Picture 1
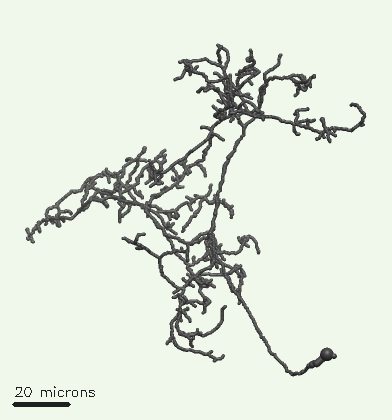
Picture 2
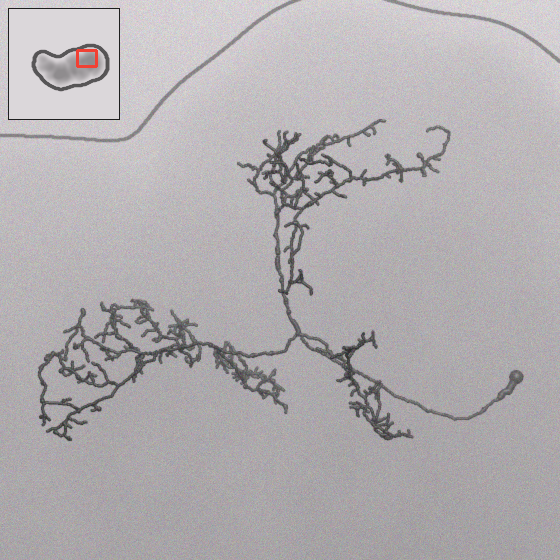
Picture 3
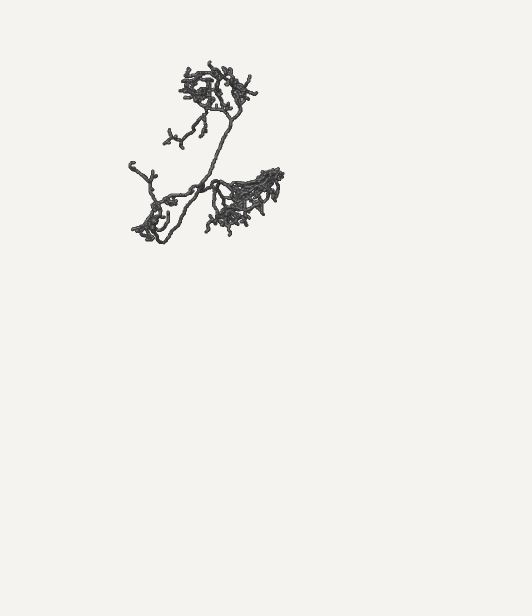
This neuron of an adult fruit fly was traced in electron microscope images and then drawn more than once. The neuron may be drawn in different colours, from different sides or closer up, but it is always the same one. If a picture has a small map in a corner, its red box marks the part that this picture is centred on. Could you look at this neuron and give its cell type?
FB5C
